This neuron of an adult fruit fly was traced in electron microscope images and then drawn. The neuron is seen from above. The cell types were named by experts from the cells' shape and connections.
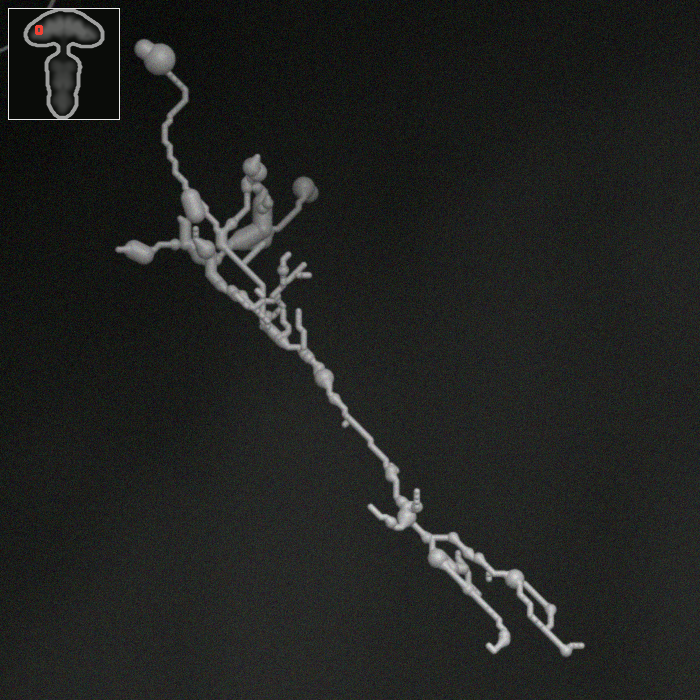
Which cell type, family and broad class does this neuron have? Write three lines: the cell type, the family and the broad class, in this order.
Mi13
Mi
optic-lobe intrinsic neuron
